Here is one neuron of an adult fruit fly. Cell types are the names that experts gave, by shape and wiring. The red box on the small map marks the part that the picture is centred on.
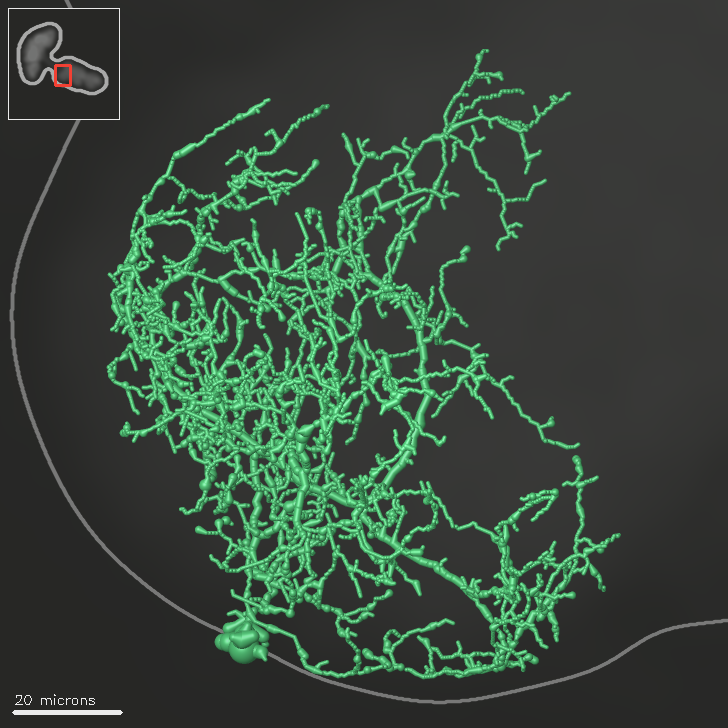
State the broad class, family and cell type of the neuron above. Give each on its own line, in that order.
nerve-cord intrinsic neuron
hemilineage 13A
IN13A005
